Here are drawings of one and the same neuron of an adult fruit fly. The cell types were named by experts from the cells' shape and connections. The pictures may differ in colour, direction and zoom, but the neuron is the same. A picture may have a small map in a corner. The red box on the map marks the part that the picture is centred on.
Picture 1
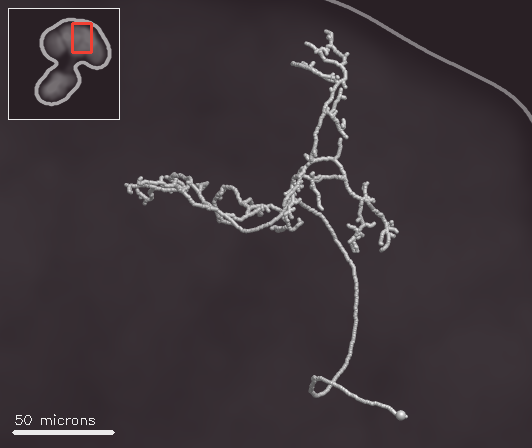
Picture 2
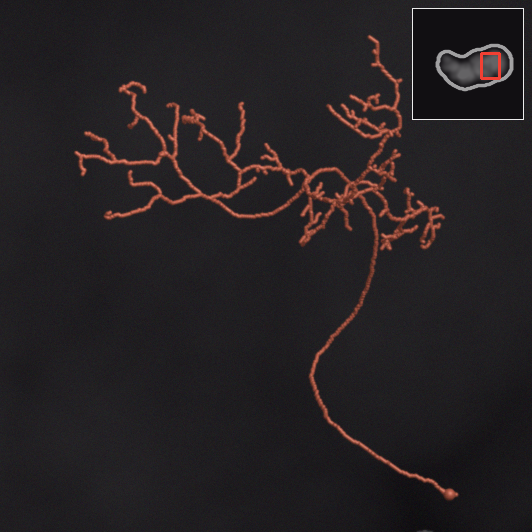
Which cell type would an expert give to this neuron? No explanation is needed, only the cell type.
FB4E_a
